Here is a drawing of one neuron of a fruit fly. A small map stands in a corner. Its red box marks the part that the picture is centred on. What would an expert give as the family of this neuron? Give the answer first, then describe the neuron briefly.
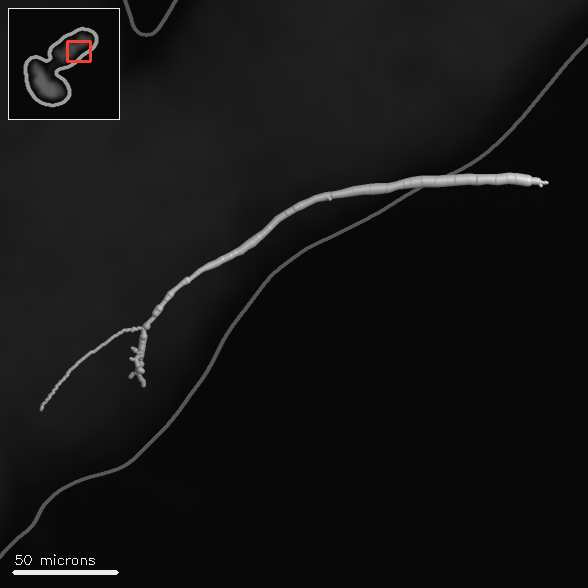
Its family is called class mechanosensory proprioceptive. Its broad class is sensory neuron entering the nerve cord. It is in the nerve cord and does not reach the brain. By the scale bar it is about 250 microns wide in this view. It has a dozen or fewer branch ends.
